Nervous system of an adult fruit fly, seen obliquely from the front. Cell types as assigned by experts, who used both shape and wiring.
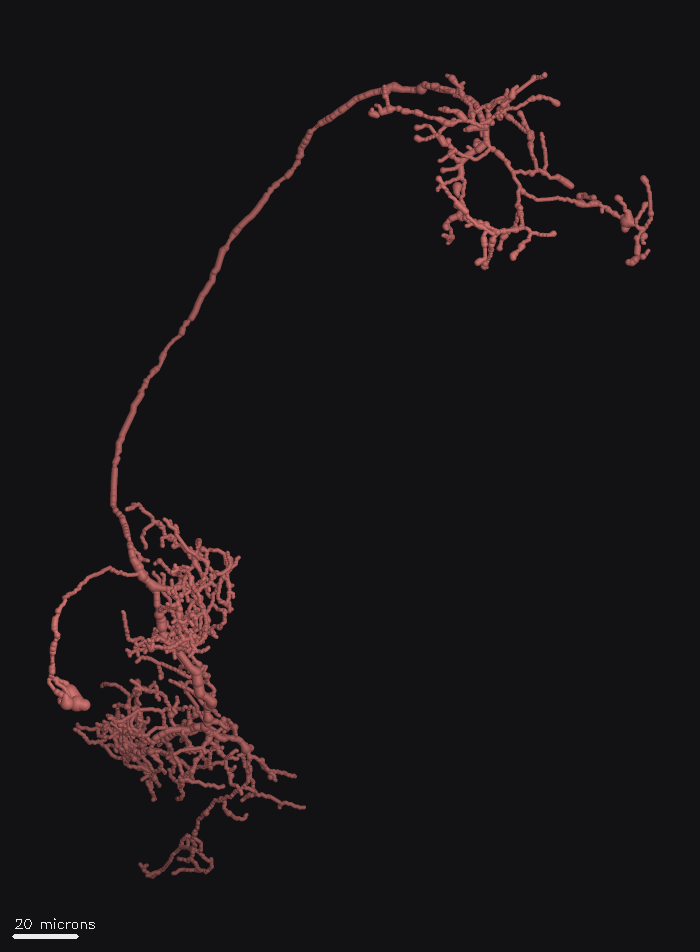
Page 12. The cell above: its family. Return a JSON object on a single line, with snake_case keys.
{"family": "hemilineage ALad1"}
